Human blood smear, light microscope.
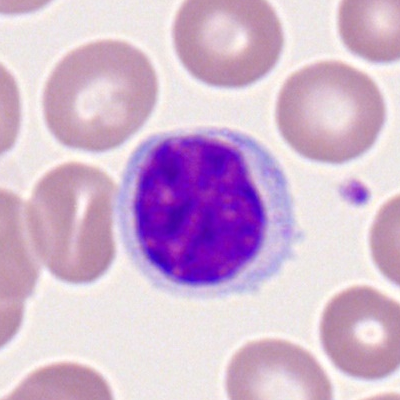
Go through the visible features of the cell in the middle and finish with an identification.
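Look first at the nucleus: it fills most of the cell. Its chromatin is dark purple and clumped, with paler patches lying between the clumps. Around it the cytoplasm is pale blue, and that rim is slightly wider on the right side than on the left. This cell is a lymphocyte.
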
